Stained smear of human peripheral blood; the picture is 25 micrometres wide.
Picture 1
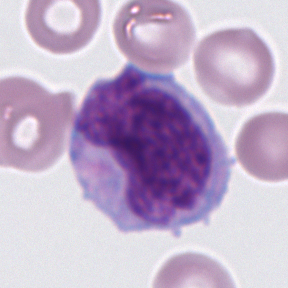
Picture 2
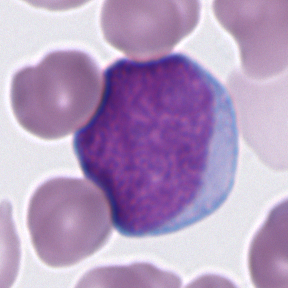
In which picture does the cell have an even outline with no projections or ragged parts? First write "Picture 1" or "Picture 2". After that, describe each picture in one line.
Picture 2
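What picture 1 shows: The cell border bears a few small projections along its lower right edge.
What picture 2 shows: The cell border is smooth and has no projections.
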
